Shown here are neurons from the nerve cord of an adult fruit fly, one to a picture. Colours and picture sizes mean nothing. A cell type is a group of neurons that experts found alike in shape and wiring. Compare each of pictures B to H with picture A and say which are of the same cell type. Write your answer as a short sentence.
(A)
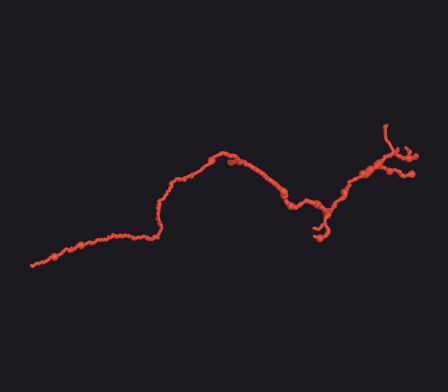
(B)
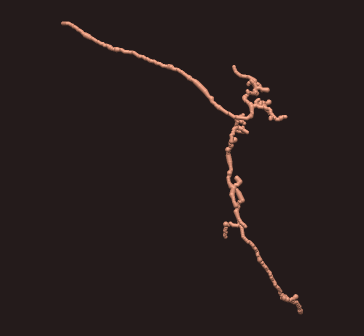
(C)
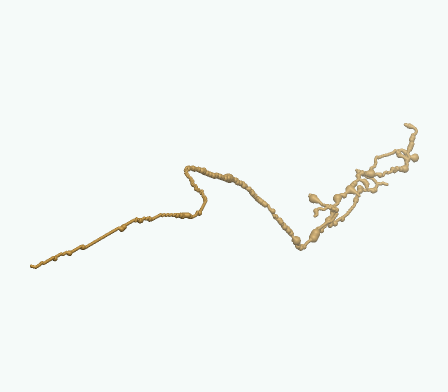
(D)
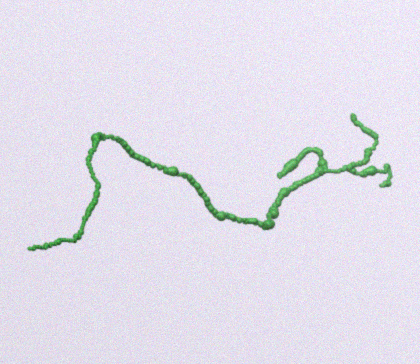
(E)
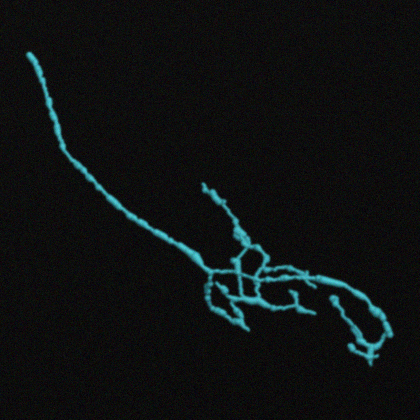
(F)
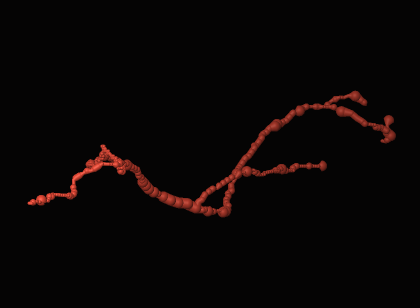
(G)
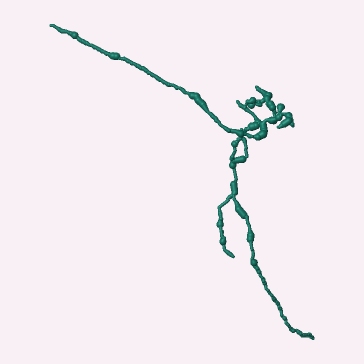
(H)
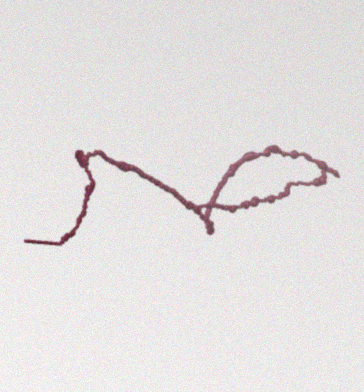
Picture C, picture D, picture F and picture H are of the same cell type.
